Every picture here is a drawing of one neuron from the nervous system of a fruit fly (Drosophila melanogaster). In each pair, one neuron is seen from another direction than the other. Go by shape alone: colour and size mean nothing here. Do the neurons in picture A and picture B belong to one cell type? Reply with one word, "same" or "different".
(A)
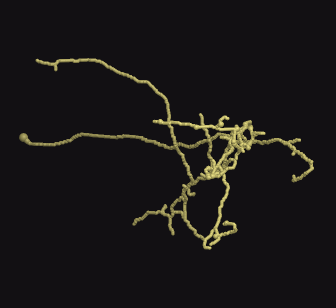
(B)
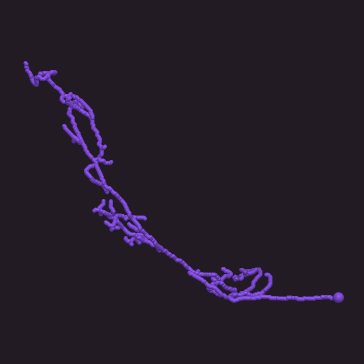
same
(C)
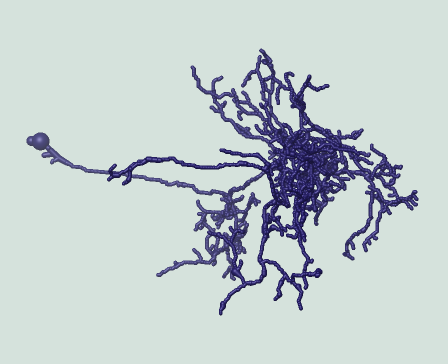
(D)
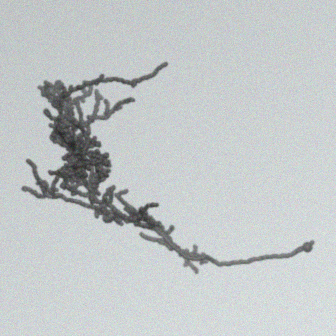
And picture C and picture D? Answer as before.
same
